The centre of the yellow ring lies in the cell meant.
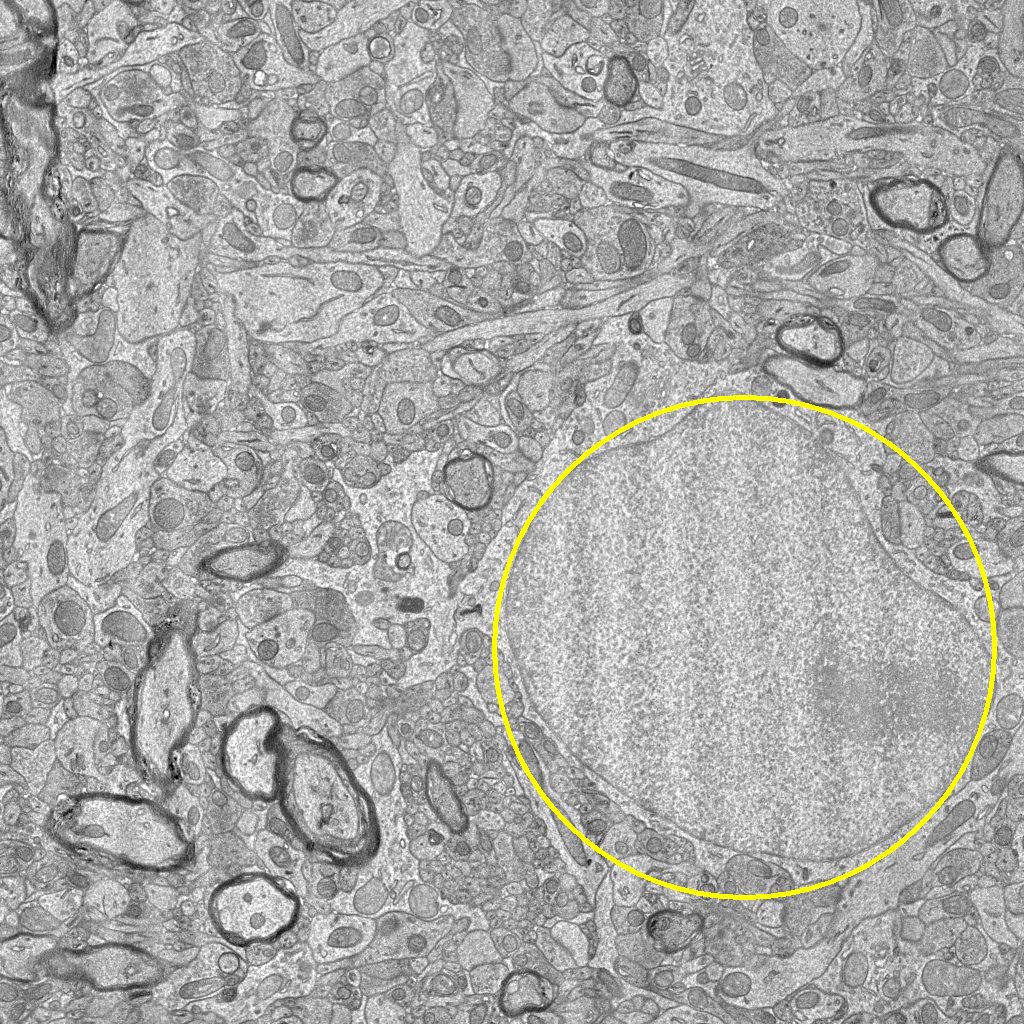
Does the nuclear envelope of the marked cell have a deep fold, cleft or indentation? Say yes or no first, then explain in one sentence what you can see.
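No. The nuclear envelope shows no deep infoldings.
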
